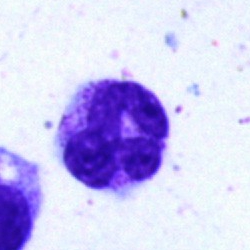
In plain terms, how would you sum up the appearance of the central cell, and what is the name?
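First, a small pale triangular gap lies between the lobes near the centre of the cell. Second, the chromatin is dark purple and densely clumped. Third, no nucleoli can be seen in the nucleus. Fourth, the cytoplasm is scant and pale pinkish-lilac, showing most on the left. The cell is a segmented neutrophil.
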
